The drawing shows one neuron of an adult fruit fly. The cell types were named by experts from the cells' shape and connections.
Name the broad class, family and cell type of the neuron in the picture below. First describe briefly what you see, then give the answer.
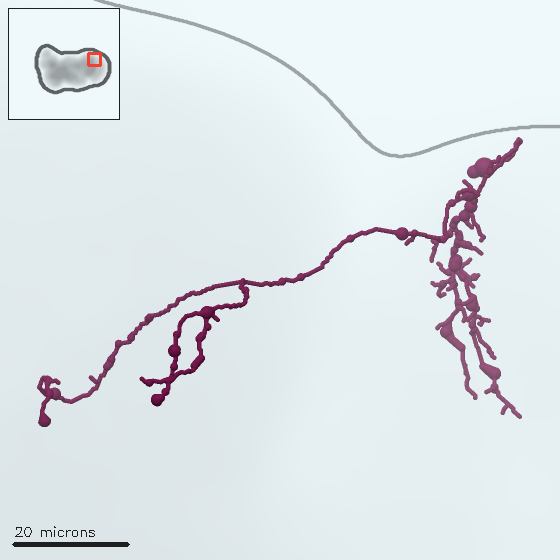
By the scale bar it is about 85 microns wide in this view. In this view it is wider than it is tall. This is an optic-lobe intrinsic neuron. The family is TmY. It is of cell type TmY9b.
